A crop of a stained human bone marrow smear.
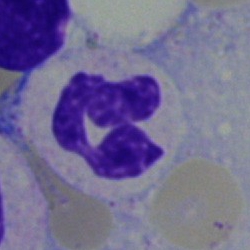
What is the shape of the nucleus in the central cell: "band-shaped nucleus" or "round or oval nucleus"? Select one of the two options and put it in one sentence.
This cell has a nucleus bent into a band, not split into lobes.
